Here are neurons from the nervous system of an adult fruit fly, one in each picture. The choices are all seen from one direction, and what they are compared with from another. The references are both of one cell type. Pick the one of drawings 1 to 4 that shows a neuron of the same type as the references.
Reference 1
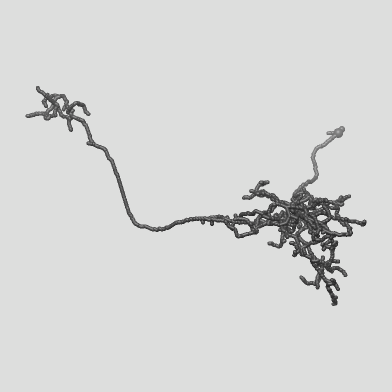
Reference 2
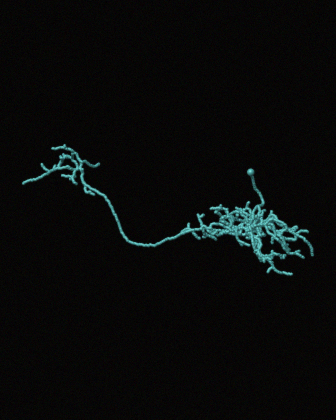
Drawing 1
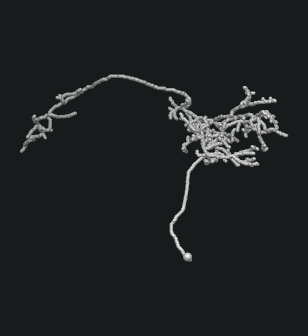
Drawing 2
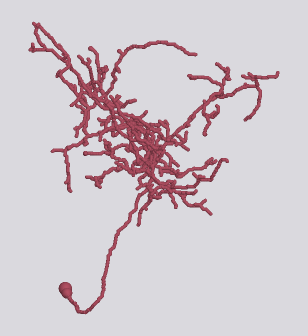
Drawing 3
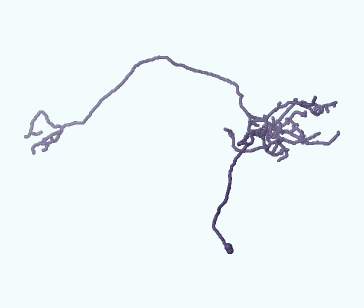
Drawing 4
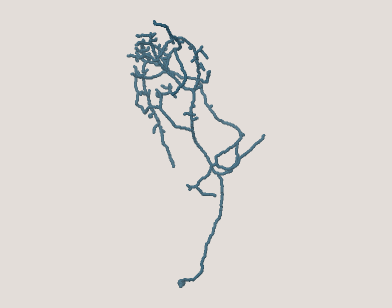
1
